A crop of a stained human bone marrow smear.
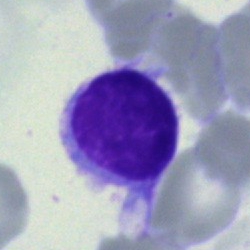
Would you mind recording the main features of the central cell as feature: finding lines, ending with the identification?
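Shape: roughly round, more or less
Chromatin: dense, a deep purple
Rim: cytoplasm widest over on the left
Tail: pale cytoplasm trailing off the bottom
So, what it is: a lymphocyte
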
